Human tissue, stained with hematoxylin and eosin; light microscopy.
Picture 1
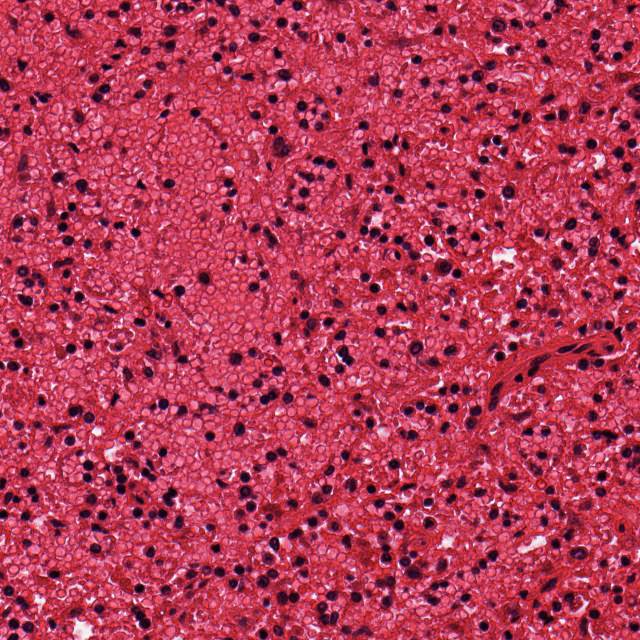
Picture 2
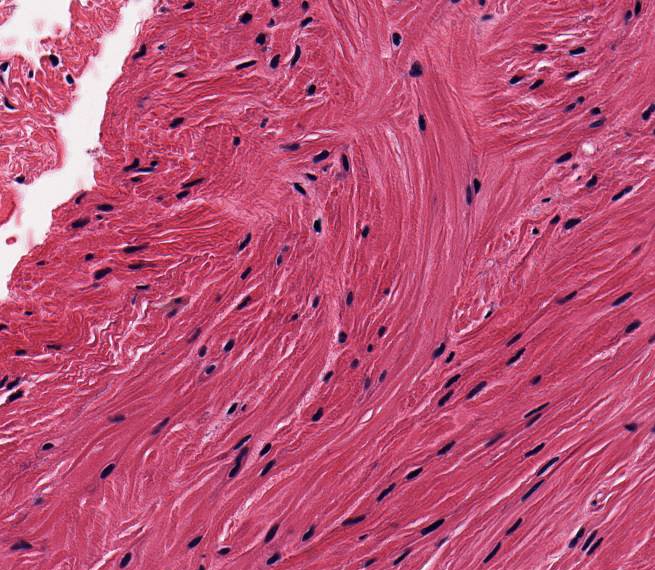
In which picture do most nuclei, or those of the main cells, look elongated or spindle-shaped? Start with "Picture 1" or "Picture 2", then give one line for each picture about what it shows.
Picture 2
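In picture 1: Most nuclei are small, round and darkly stained.
In picture 2: The nuclei are elongated, cigar-shaped and darkly stained, with one in each cell.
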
